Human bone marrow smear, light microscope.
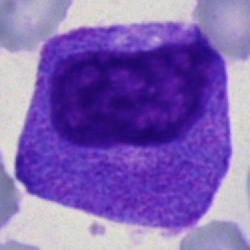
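Promyelocyte, bone marrow smear. The outline is angular, with several fairly straight sides. The nucleus lies in the upper part of the cell, with most of the cytoplasm below it; its chromatin is dark purple and unevenly clumped. The cytoplasm is packed with fine purplish granules.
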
